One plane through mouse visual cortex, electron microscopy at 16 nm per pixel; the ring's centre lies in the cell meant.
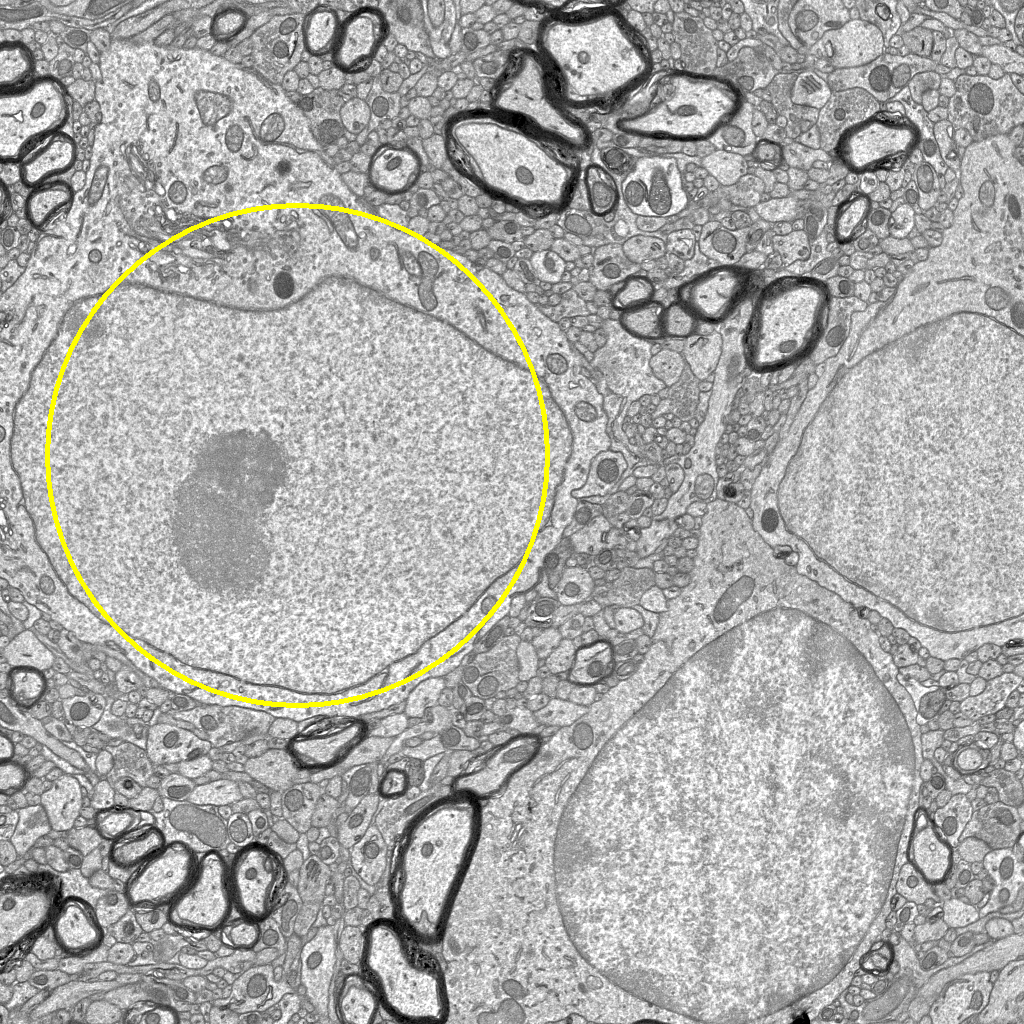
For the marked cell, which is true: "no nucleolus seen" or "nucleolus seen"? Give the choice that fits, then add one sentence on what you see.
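Nucleolus seen. A single large dark nucleolus lies left of the centre of the nucleus.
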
